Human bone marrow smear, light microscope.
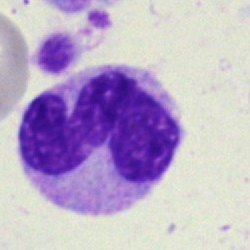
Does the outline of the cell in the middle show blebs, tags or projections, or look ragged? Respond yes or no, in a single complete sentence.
No, the edge of this cell is smooth and even, not rough.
